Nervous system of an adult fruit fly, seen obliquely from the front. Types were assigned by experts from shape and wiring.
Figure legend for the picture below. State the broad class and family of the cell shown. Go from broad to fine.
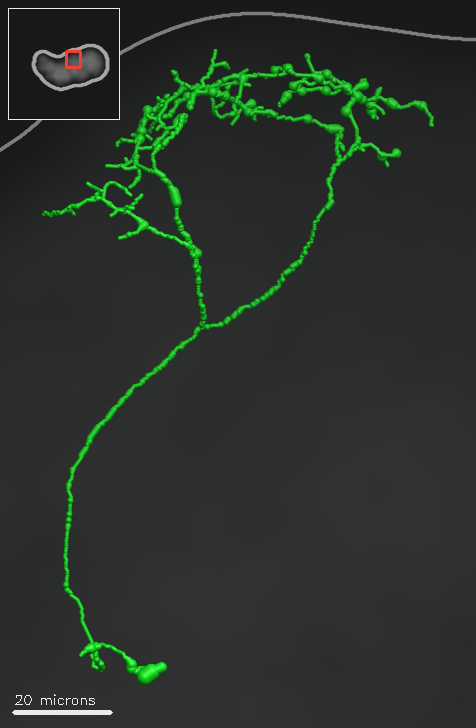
central-brain intrinsic neuron; hemilineage SLPal3_and_SLPal4_dorsal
